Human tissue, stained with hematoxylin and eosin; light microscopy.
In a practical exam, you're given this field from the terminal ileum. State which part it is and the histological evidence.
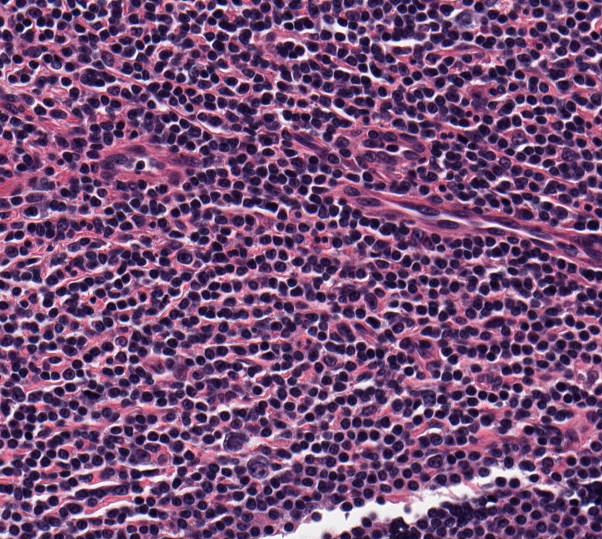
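Reading across the field, this is lymphoid tissue. The whole field is one diffuse, densely packed sheet of small round cells, with no follicles or nodules. Most are small lymphocytes with round, dark, dense nuclei and scant cytoplasm.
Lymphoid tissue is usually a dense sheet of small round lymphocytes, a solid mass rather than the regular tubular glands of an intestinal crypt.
A few cells with larger, paler oval nuclei are scattered among them, and thin pink strands with elongated spindle nuclei cross the sheet, mostly at an oblique angle.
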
